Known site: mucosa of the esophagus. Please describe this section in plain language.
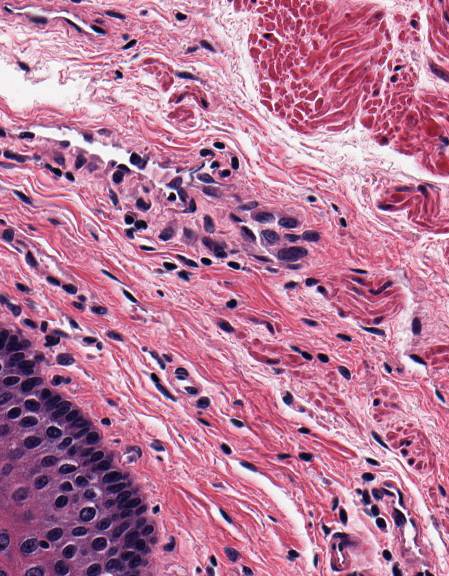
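Layout: a pink connective tissue band crosses diagonally between lower-left epithelium and upper-right deep red fibre bundles. Epithelium: stratified, crowded, darkly stained nuclei packed along its edge facing the connective tissue. Collagen: wavy, mainly upper left to lower right. Connective tissue nuclei: mostly small, dark, spindle-shaped.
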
